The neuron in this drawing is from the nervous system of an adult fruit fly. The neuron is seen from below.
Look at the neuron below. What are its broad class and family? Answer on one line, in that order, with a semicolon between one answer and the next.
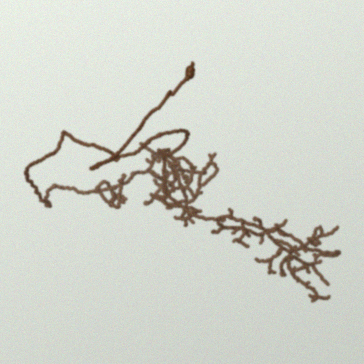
central-brain intrinsic neuron; hemilineage CREl1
